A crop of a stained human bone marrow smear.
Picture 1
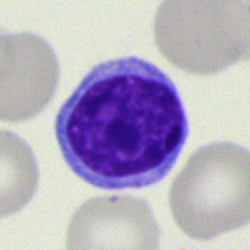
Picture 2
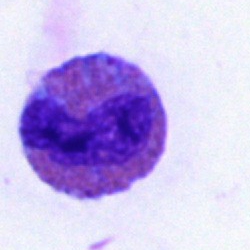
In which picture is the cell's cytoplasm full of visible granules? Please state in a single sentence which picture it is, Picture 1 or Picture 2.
The cytoplasm of the cell shown in picture 2 carries many visible granules.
